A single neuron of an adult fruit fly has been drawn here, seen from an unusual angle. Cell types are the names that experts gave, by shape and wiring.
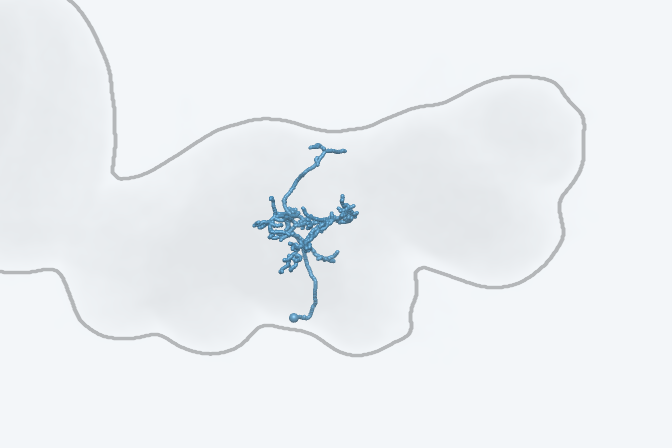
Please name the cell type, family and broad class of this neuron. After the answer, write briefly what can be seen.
It is of cell type IN06B071. Its family is hemilineage 06B. It is a nerve-cord intrinsic neuron. Its cell body lies at the bottom of the picture. As drawn here it is taller than it is wide.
